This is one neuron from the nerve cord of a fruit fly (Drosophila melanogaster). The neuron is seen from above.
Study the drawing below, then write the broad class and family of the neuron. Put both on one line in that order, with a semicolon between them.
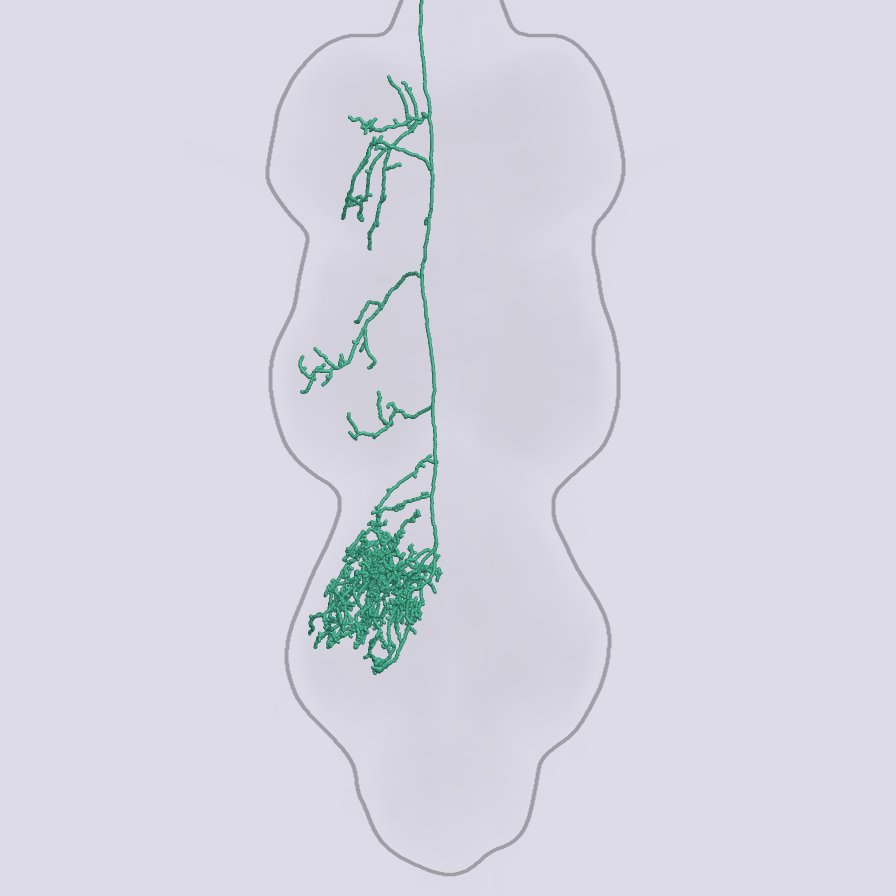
ascending neuron; hemilineage 12A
